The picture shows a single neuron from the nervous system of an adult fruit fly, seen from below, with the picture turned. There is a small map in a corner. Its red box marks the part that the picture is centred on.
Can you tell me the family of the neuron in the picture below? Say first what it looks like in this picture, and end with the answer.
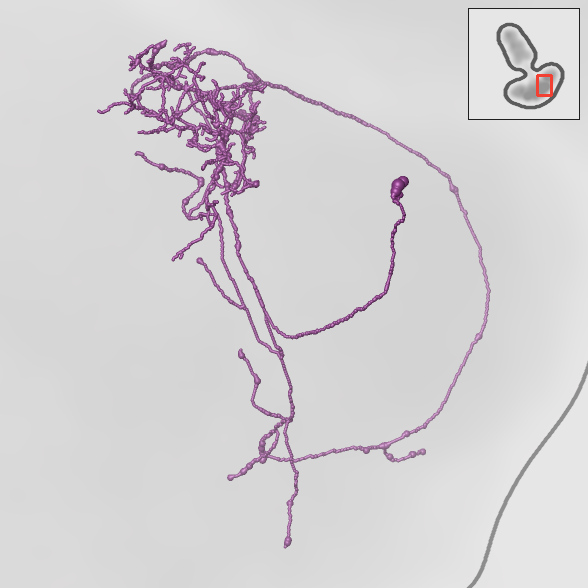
It is in the brain and does not reach the nerve cord. The picture shows dozens of branch ends. Its broad class is central-brain intrinsic neuron. The family is hemilineage LALa1_posterior.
